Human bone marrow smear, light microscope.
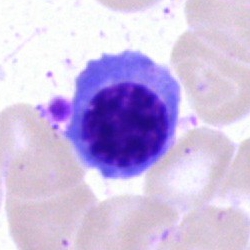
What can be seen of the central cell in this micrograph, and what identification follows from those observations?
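Starting with the shape, I'd call the cell roughly round, though its upper edge is slightly bumpy. The chromatin looks dark and coarsely clumped, with small paler patches. Around the nucleus there's a moderate rim of clear medium-blue cytoplasm, widest above it. The central cell is an erythroblast.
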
